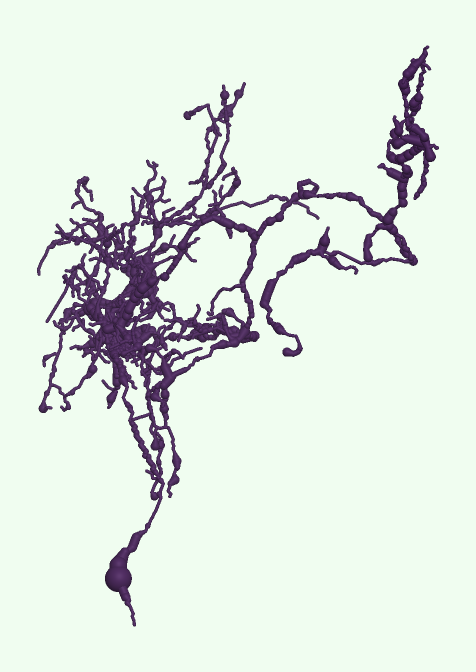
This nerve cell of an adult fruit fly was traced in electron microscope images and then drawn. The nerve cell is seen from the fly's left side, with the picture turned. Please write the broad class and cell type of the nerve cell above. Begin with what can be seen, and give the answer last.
The cell body is at the lower left of the picture. In this view it is taller than it is wide. This is a central-brain intrinsic neuron. It is of cell type PS159.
